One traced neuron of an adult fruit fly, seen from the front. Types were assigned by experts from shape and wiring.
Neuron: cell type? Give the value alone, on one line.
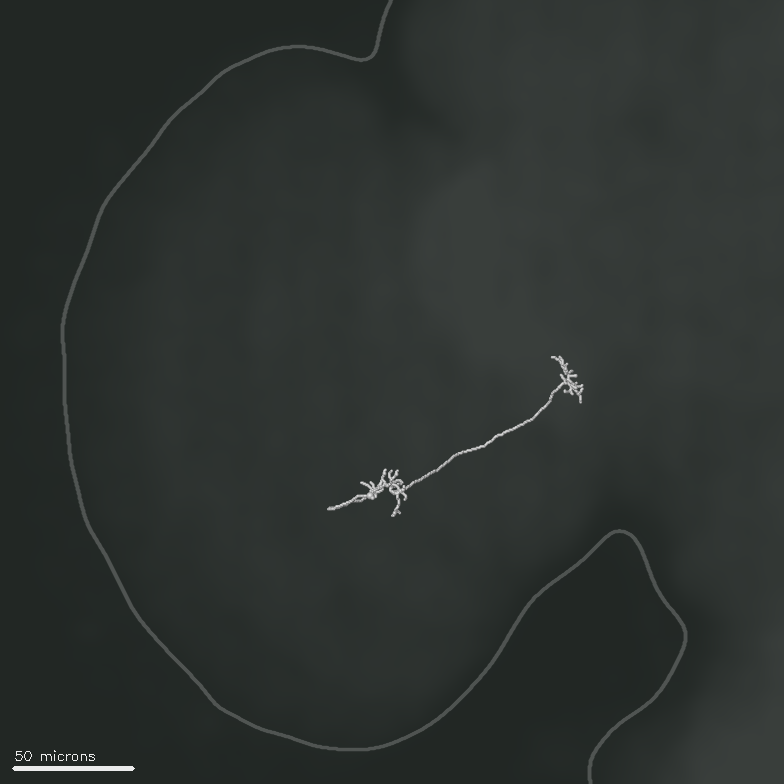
Tm34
